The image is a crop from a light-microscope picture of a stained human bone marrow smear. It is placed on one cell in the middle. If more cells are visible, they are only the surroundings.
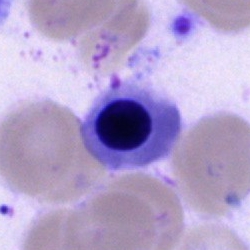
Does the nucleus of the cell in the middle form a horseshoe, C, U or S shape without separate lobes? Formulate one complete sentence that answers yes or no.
No, the cell's nucleus is gathered into one compact round or oval mass.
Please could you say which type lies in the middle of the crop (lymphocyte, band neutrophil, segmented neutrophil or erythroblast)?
erythroblast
